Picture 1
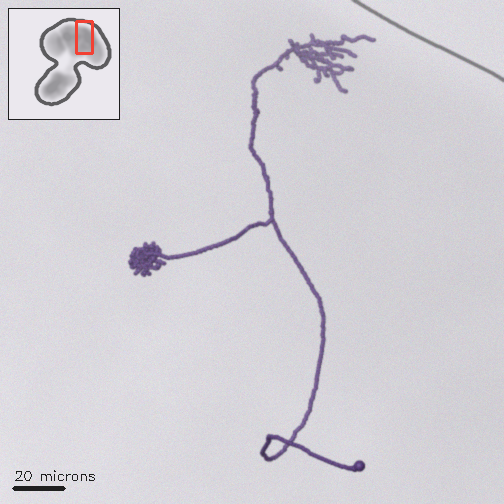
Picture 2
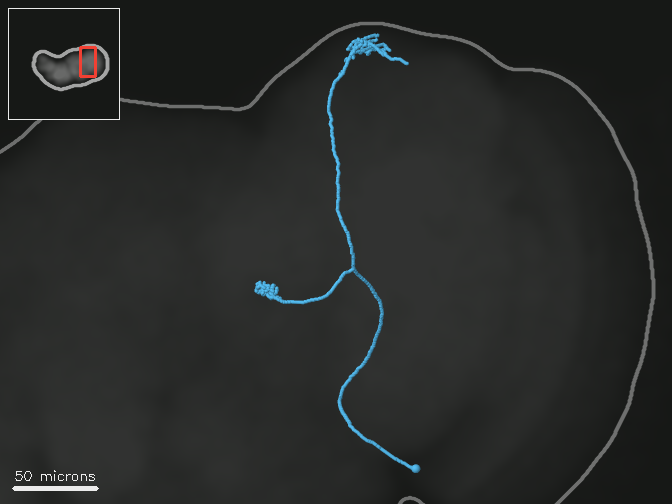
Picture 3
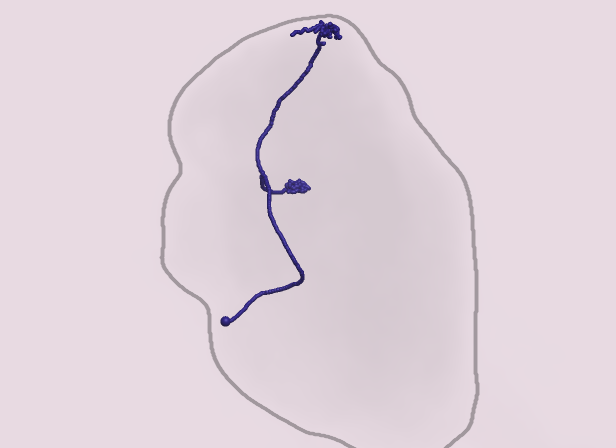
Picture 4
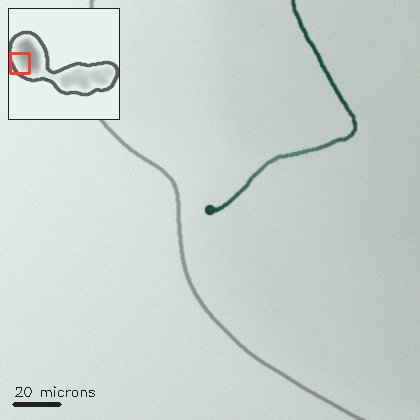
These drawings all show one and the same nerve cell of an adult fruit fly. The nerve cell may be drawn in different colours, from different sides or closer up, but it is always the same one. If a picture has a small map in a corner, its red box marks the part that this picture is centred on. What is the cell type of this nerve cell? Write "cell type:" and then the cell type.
cell type: SA1_b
